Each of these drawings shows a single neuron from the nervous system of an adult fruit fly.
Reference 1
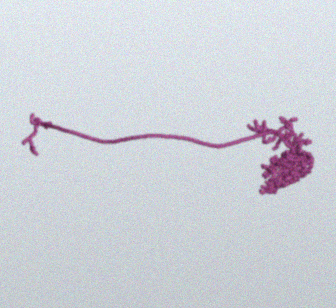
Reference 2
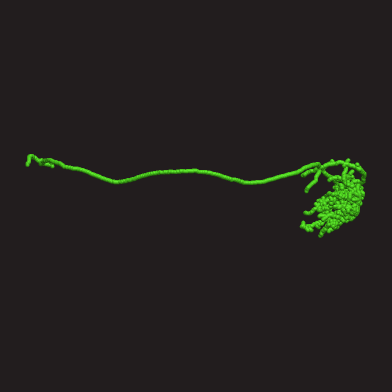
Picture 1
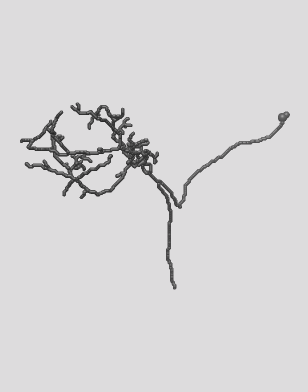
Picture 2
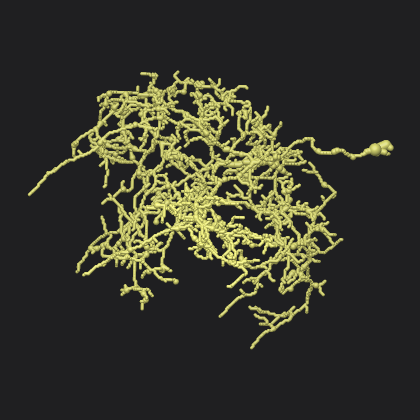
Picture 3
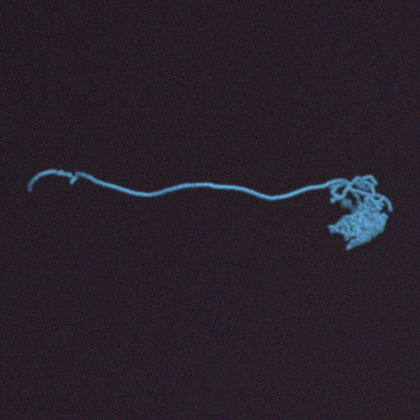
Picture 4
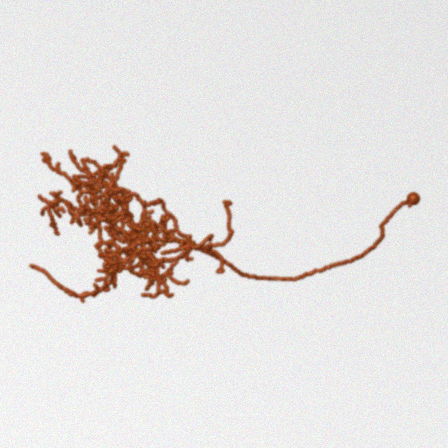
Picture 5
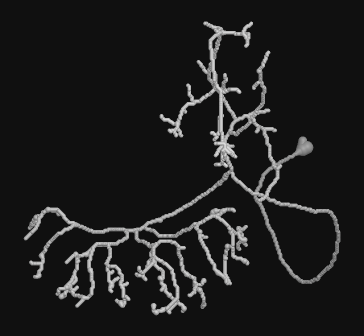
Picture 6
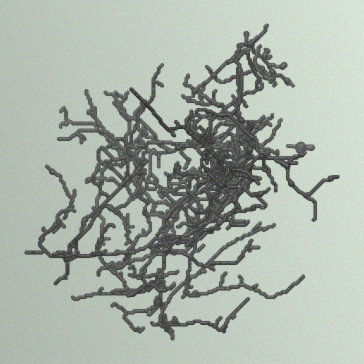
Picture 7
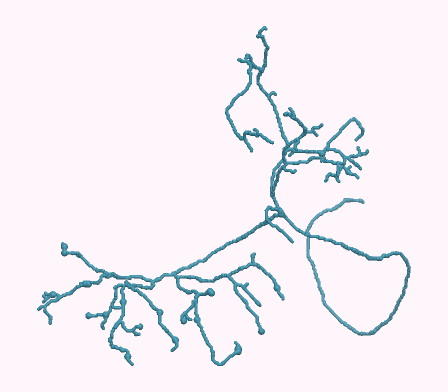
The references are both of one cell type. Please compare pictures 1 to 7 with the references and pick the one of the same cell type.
Picture 3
